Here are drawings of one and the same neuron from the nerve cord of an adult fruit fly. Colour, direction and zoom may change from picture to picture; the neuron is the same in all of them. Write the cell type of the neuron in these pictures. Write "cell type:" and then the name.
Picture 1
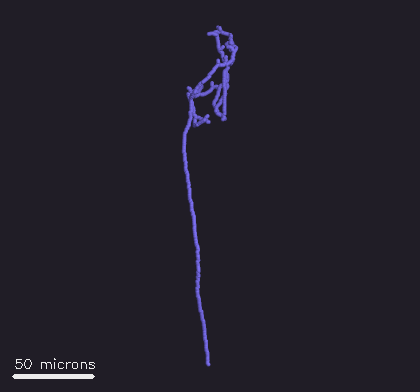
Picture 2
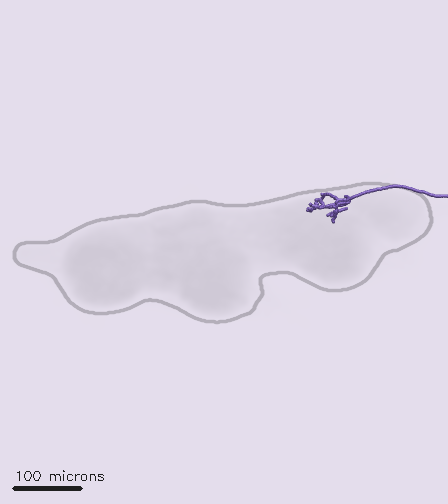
cell type: SNxx15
